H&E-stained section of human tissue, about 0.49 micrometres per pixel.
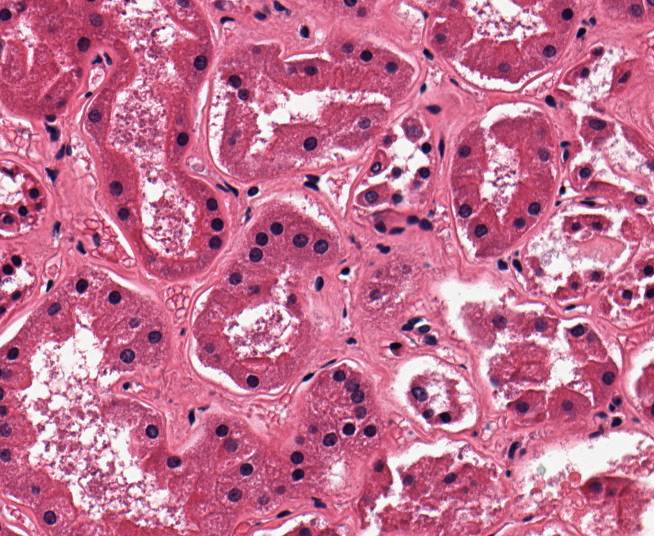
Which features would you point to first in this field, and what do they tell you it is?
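So, the cortical labyrinth of the kidney: closely packed tubules fill the whole field, cut in various planes, with only thin partitions between them.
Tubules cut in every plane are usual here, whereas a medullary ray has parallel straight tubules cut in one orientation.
Each tubule is lined by a single layer of cuboidal to low columnar cells, with abundant, finely granular, strongly eosinophilic cytoplasm.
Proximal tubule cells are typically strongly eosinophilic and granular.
The scant stroma holds slender spindle-shaped nuclei and small capillaries.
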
